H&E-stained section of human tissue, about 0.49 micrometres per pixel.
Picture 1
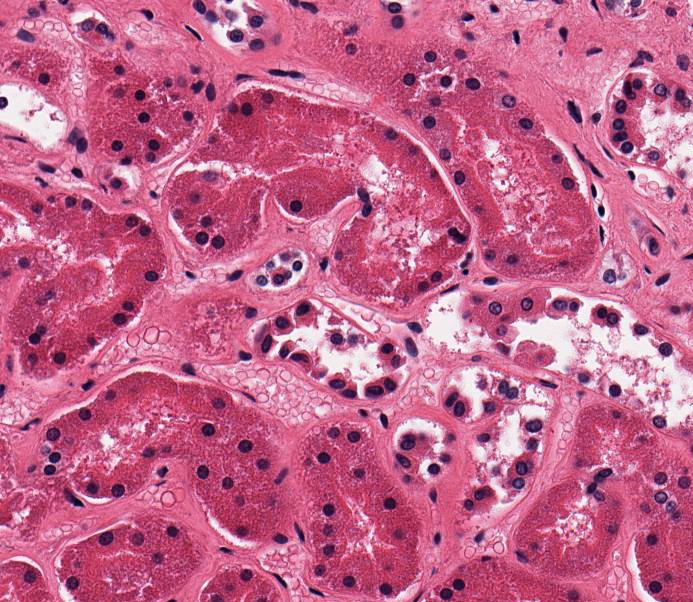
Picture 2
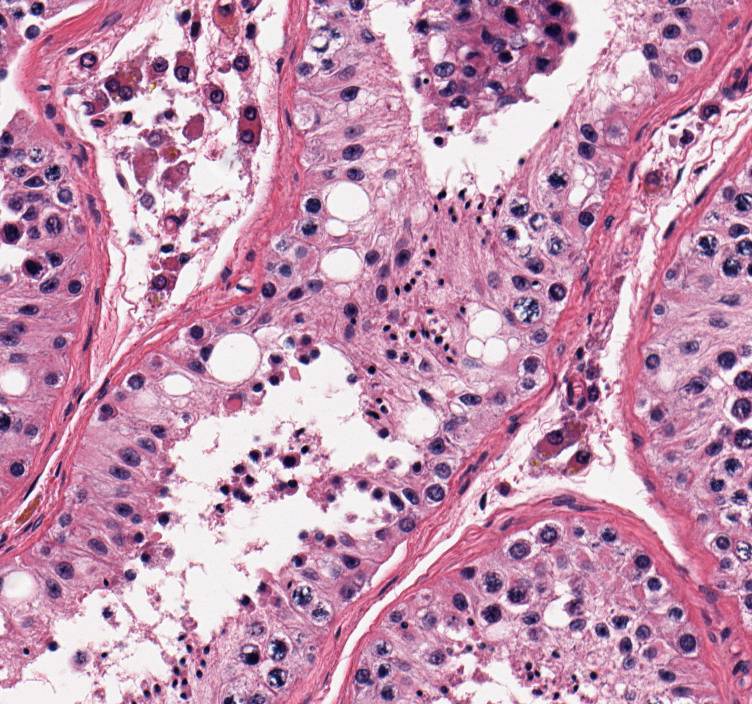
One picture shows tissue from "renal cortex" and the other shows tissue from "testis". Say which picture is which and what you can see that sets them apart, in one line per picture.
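Picture 1 is from the renal cortex. Most of the large tubules are lined by a single layer of cells with abundant, finely granular, deeply eosinophilic cytoplasm.
Picture 2 is from the testis. The tubules are lined by a stratified epithelium of germ cells several layers deep, running from the wall toward the lumen.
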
